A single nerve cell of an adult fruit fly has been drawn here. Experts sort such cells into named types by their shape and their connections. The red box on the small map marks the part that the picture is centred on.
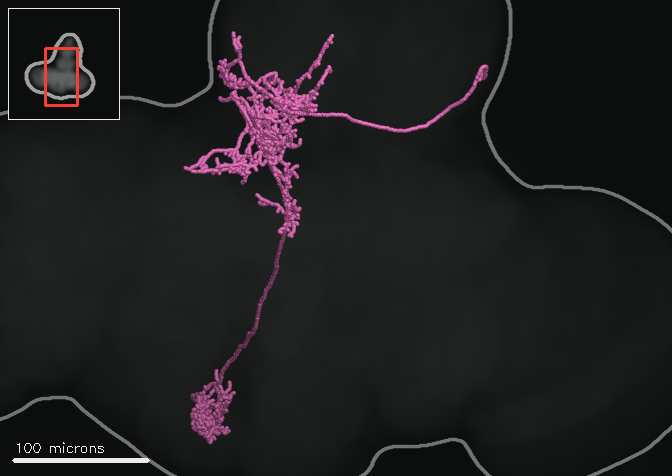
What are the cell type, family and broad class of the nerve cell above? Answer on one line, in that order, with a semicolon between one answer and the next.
AN09B020; hemilineage 09B; ascending neuron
